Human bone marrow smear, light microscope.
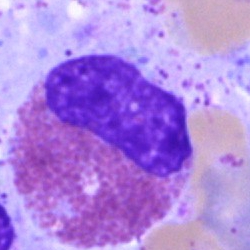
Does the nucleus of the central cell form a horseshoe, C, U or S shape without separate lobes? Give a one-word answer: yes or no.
No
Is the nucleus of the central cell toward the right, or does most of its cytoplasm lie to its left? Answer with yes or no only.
Yes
